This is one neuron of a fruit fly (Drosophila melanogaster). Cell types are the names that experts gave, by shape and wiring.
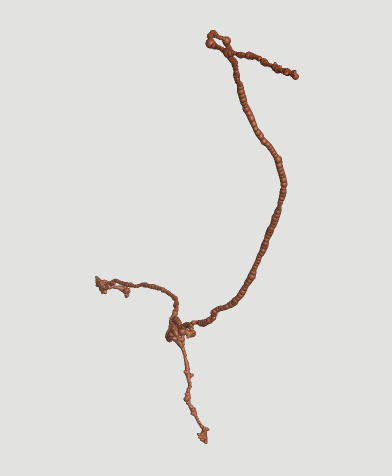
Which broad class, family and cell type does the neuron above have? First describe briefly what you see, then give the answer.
No cell body is drawn. In this view it is taller than it is wide. It is a sensory neuron entering the nerve cord. The name of its family is class mechanosensory proprioceptive. It is of cell type SNpp02.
